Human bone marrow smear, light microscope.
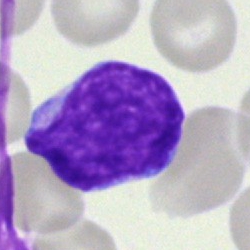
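Blast in a stained bone marrow smear: the outline here looks irregular and somewhat angular, not smoothly round. Nearly the whole cell is nucleus. The chromatin seems finely stippled, with small paler spots, rather than coarsely clumped. Granules in the cytoplasm? None that can be seen.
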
